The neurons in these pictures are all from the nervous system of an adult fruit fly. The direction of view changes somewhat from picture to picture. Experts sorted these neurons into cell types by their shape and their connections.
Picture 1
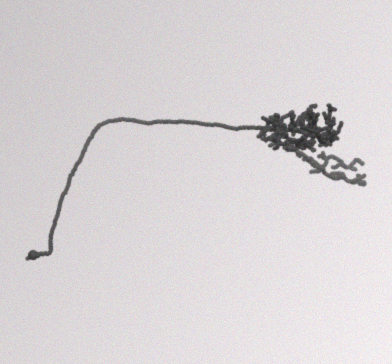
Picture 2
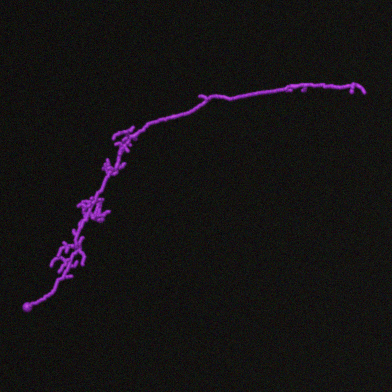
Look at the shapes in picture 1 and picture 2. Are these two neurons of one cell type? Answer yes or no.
no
